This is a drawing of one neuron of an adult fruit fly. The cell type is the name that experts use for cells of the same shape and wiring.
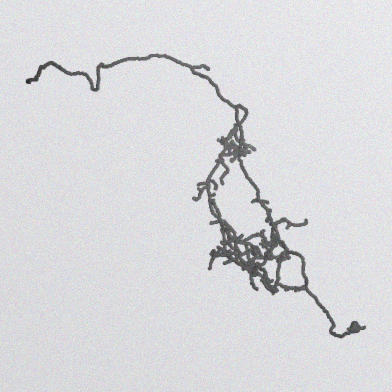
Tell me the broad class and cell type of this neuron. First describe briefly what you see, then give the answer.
Its cell body lies at the lower right of the picture. In this view it is about as wide as it is tall. It is a central-brain intrinsic neuron. It is of cell type CL258.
